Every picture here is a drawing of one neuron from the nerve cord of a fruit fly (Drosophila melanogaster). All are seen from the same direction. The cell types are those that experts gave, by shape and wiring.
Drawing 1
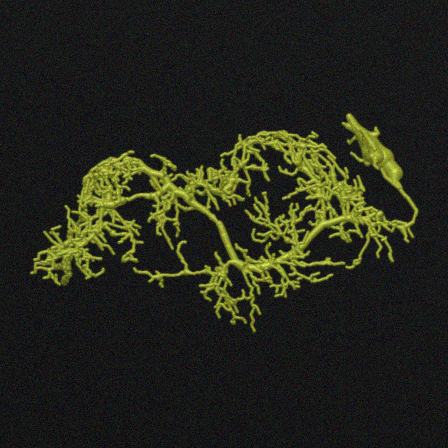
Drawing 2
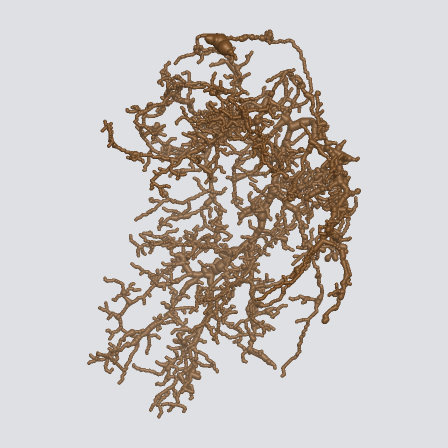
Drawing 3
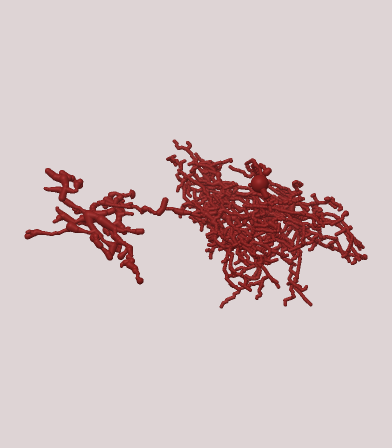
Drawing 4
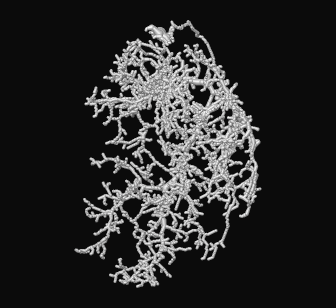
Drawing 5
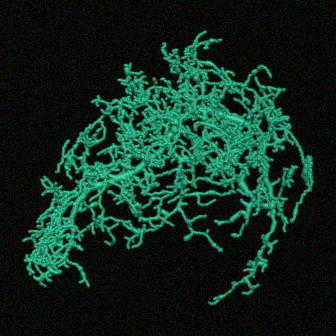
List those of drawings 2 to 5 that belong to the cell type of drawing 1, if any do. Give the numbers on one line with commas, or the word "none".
3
